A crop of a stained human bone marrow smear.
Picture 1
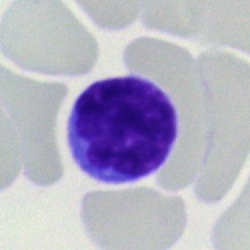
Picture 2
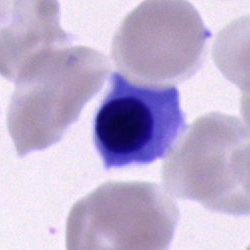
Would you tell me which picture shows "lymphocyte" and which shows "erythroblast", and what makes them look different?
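Picture 1: lymphocyte. Picture 2: erythroblast. Outline: lymphocyte round and smooth; erythroblast irregular and angular, with pointed corners instead of a smooth curve. Chromatin: lymphocyte dense and coarsely clumped; erythroblast dense and very dark purple throughout the nucleus.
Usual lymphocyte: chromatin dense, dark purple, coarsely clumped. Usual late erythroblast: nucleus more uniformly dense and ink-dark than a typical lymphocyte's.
Nucleoli: no distinct ones in the lymphocyte, none in the erythroblast. Nuclear position: erythroblast nucleus toward the left side. Cytoplasm: lymphocyte, a narrow crescent mainly at the lower left; no granules in either cell.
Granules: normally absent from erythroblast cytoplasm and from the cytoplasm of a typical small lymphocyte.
Surroundings: pale unnucleated red cells crowd closely around the lymphocyte on all sides.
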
